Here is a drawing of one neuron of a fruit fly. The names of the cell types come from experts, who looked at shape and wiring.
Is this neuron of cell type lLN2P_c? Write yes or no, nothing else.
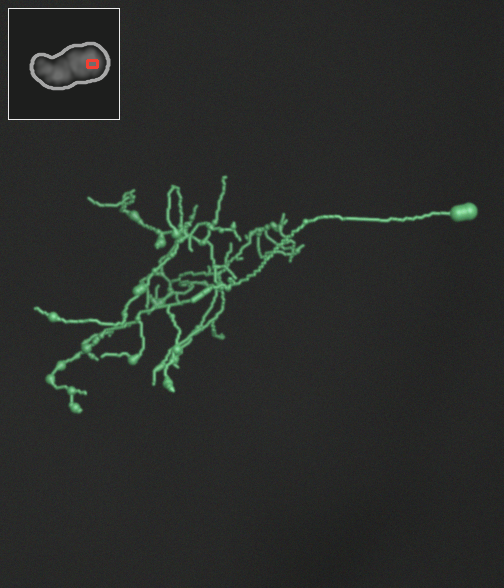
no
